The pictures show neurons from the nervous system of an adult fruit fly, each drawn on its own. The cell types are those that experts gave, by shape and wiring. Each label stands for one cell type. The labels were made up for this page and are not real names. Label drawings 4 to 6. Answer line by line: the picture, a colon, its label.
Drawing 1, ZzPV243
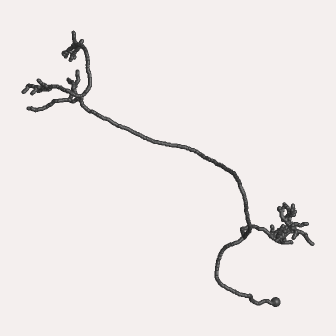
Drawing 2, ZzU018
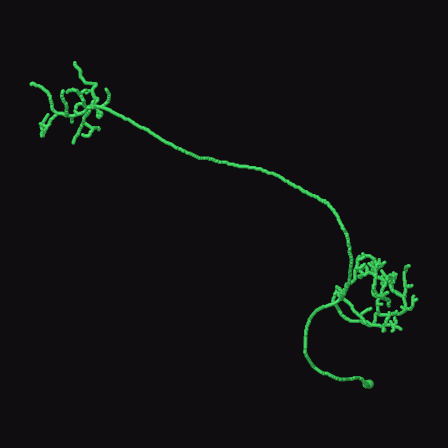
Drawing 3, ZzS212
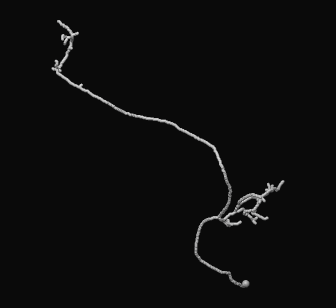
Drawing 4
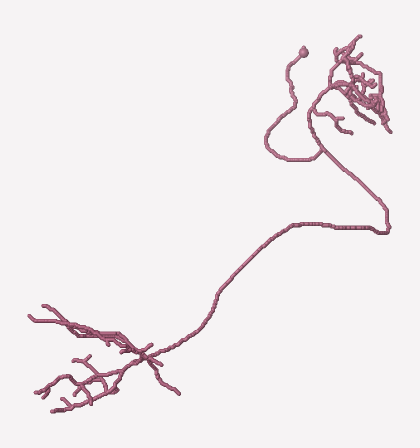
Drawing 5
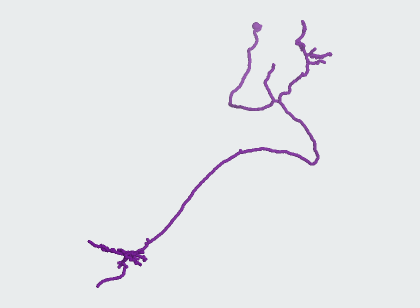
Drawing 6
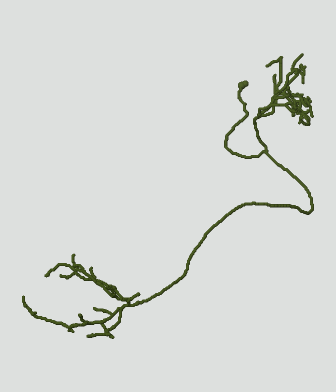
4: ZzPV243
5: ZzS212
6: ZzPV243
